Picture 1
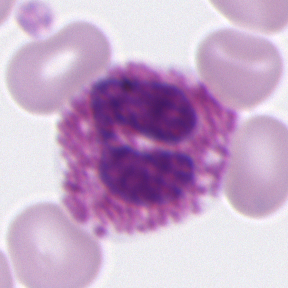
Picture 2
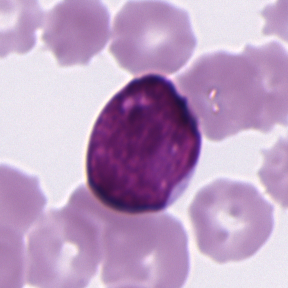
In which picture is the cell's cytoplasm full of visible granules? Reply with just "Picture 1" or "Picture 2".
Picture 1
